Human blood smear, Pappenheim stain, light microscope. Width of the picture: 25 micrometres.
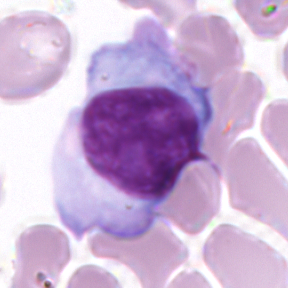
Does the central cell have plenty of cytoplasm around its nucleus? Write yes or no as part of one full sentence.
Yes, there is a wide area of cytoplasm around the nucleus.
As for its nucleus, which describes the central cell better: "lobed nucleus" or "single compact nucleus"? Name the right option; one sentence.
The cell's nucleus is compact, undivided and round, oval or kidney-shaped.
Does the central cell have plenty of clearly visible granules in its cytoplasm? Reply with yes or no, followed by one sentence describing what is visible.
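No. The cytoplasm shows no granules.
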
